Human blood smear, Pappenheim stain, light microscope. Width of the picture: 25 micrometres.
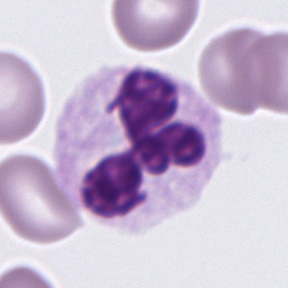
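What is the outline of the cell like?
Round and smooth; the cell is about 15 micrometres across.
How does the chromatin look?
Dark purple and coarsely clumped.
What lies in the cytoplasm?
Fine, faint granules, spread evenly through pale pinkish-lilac cytoplasm.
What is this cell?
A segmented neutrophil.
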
